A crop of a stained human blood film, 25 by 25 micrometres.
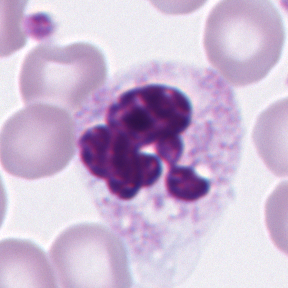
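Segmented neutrophil in stained peripheral blood, its nucleus split into more than three separate lobes of dark purple, densely clumped chromatin. The lobes sit in the upper part of the cell, leaving the widest band of cytoplasm below them. Fine lilac-pink granules are scattered throughout the cytoplasm.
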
